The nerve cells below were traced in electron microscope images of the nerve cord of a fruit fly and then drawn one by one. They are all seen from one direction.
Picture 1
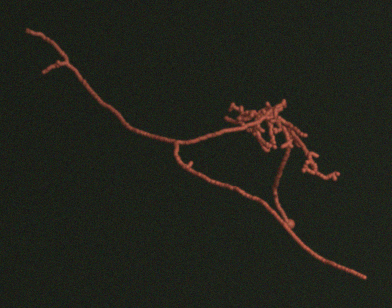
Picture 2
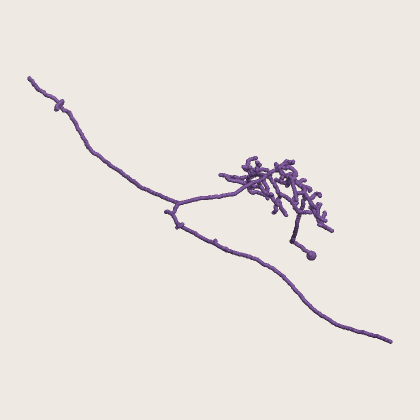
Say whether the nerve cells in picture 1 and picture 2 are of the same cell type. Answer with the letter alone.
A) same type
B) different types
A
